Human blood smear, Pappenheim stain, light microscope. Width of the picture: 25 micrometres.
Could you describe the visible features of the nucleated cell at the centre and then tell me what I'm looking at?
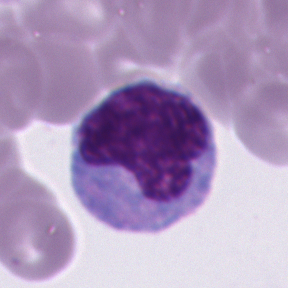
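The nucleus is indented on its lower side, and no nucleoli are visible within it. The cytoplasm is pale greyish blue and contains no distinct granules. This cell is a monocyte.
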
